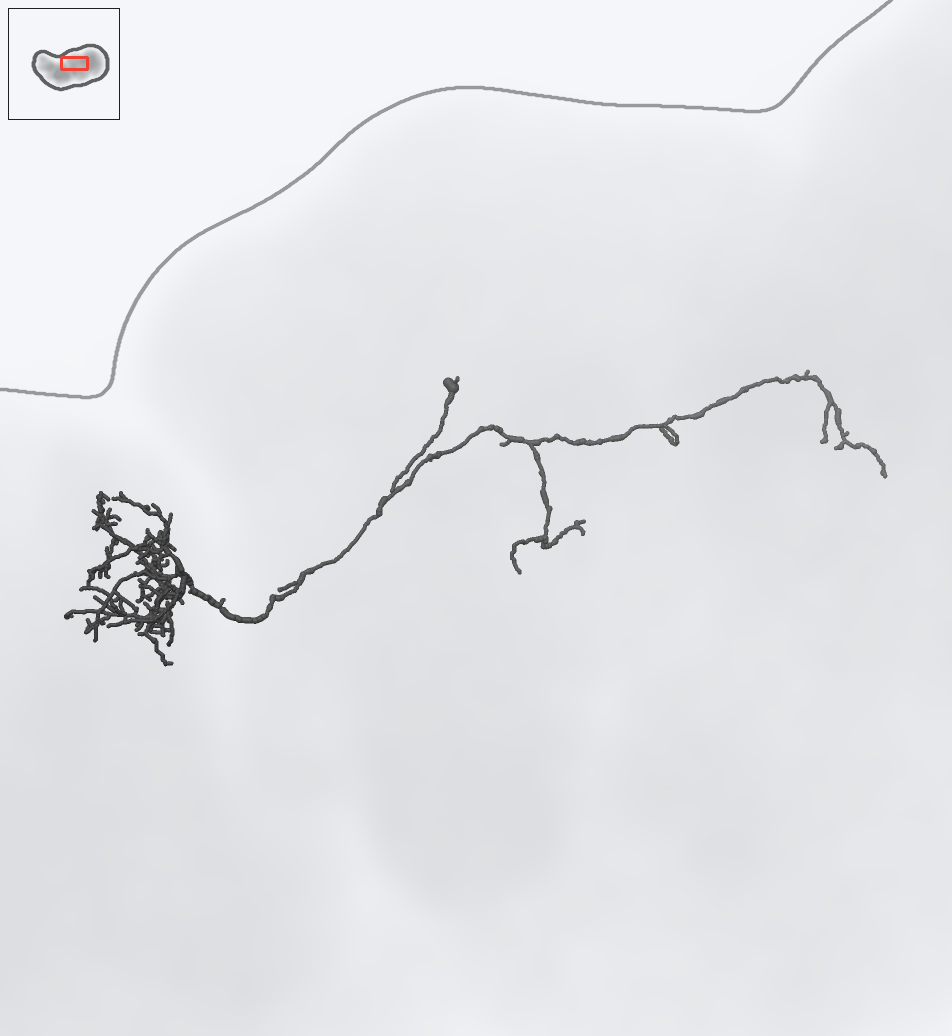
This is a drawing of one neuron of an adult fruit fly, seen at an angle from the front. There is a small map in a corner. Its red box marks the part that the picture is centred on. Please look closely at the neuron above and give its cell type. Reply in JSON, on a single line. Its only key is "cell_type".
{"cell_type": "LoVP26"}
